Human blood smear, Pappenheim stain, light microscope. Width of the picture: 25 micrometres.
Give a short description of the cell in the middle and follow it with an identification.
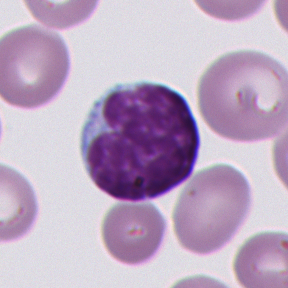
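Notice first the notch cutting into the nucleus from its left side. The nucleus, about 10 micrometres across, fills most of the cell, and its chromatin is dark purple and coarsely clumped. Around it lies a scant pale blue rim of cytoplasm, widest on the left. This is a typical lymphocyte.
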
